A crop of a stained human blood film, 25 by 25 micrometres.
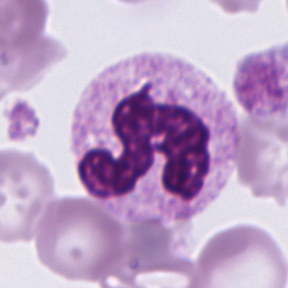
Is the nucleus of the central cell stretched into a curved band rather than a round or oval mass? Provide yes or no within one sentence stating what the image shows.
Yes, this cell's nucleus is a curved band and is not split into lobes.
